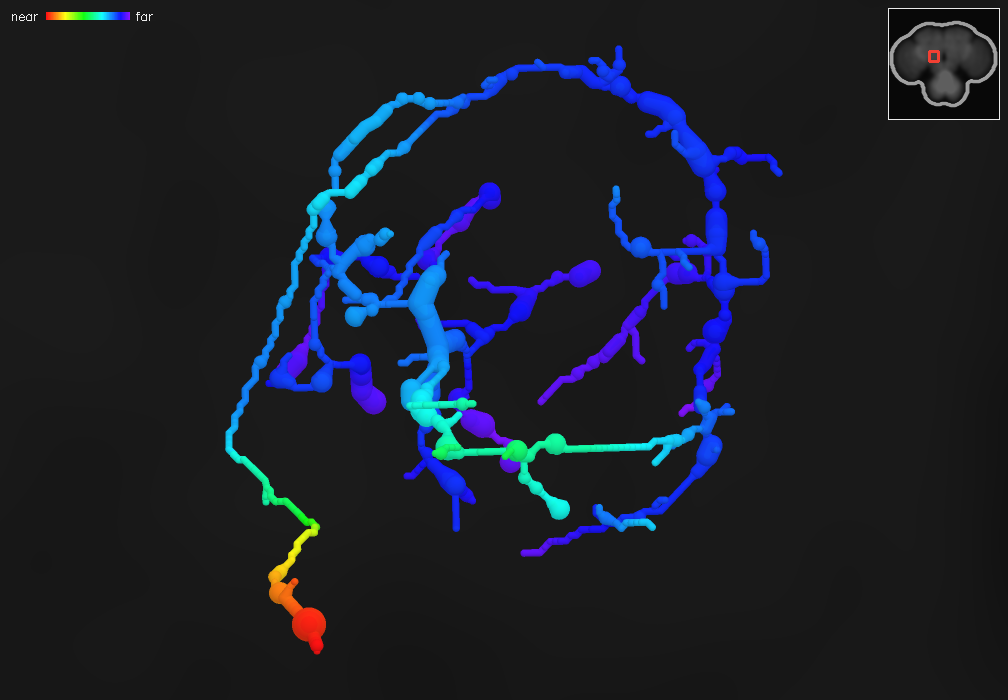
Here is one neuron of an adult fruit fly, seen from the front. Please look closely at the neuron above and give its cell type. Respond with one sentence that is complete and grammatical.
So far as cell type goes, this neuron is CB1048.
